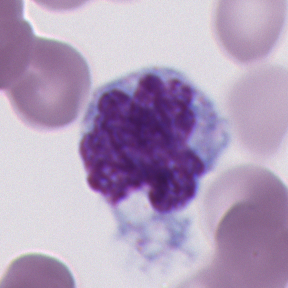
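Monocyte; look first at its edges. The lower edge is ragged and fades out below the nucleus, while the upper edge is smoother and rounded. Above the nucleus, the pale greyish-blue cytoplasm forms only a thin rim. No nucleoli can be seen.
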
